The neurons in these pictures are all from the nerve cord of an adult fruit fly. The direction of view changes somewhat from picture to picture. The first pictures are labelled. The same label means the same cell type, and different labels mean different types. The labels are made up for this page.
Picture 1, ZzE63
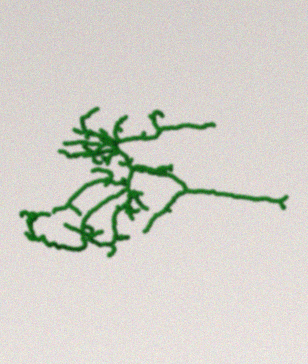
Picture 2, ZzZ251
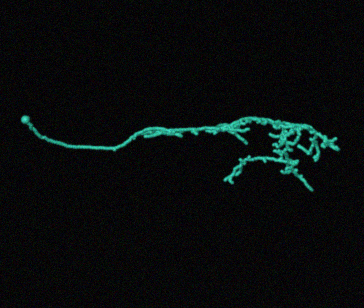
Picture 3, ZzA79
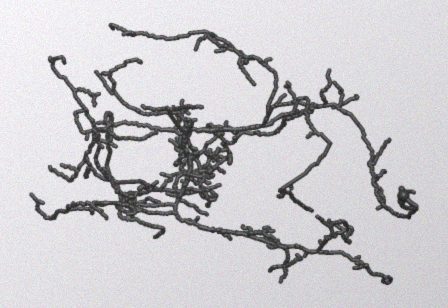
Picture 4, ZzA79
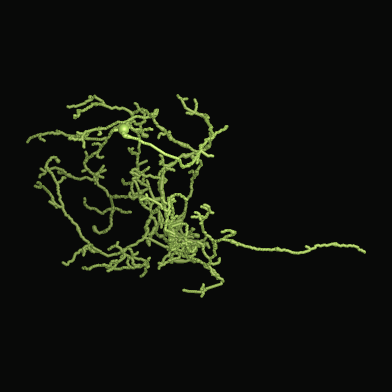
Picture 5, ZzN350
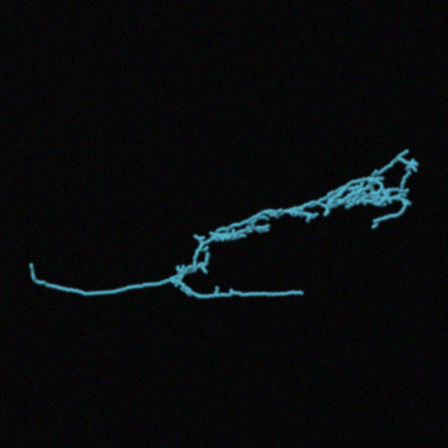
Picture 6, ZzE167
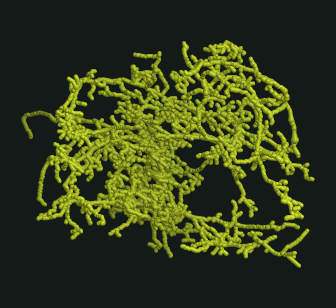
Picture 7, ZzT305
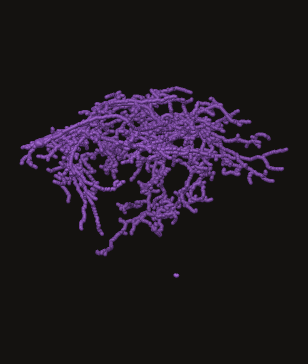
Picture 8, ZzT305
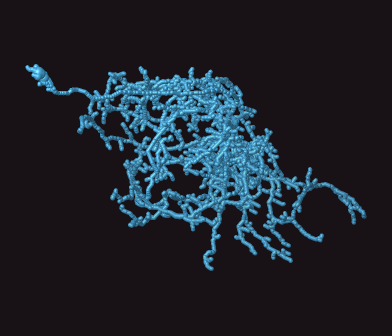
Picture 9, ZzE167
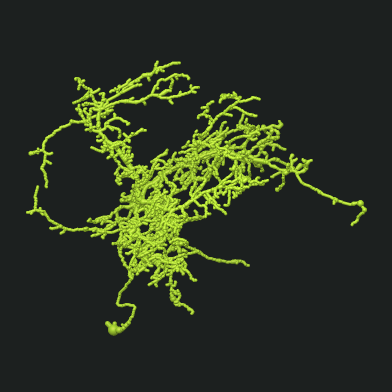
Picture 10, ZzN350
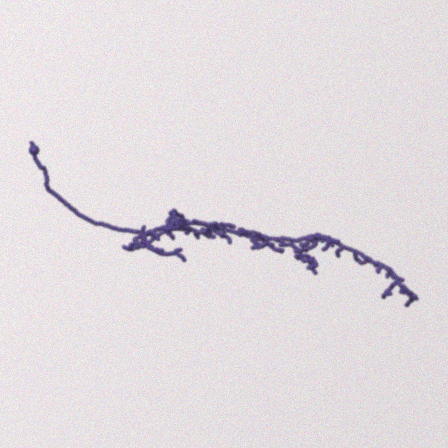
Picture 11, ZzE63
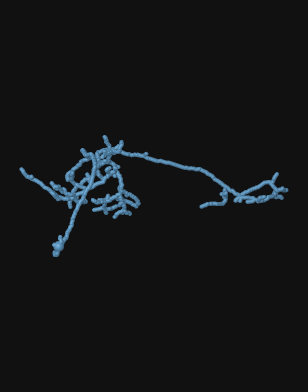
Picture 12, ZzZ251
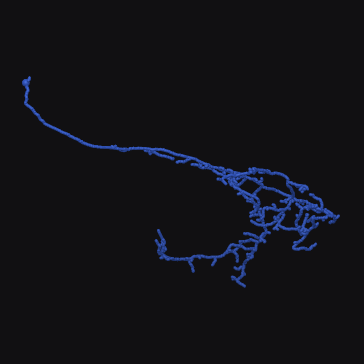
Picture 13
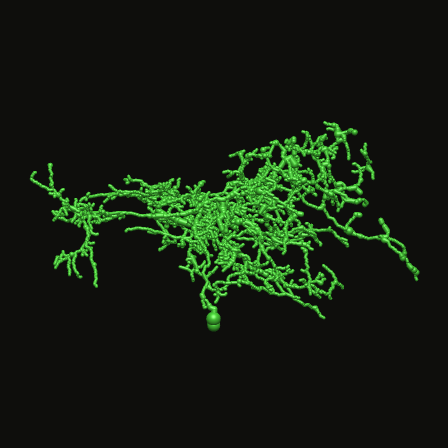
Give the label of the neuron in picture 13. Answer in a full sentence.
It belongs to ZzE167.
